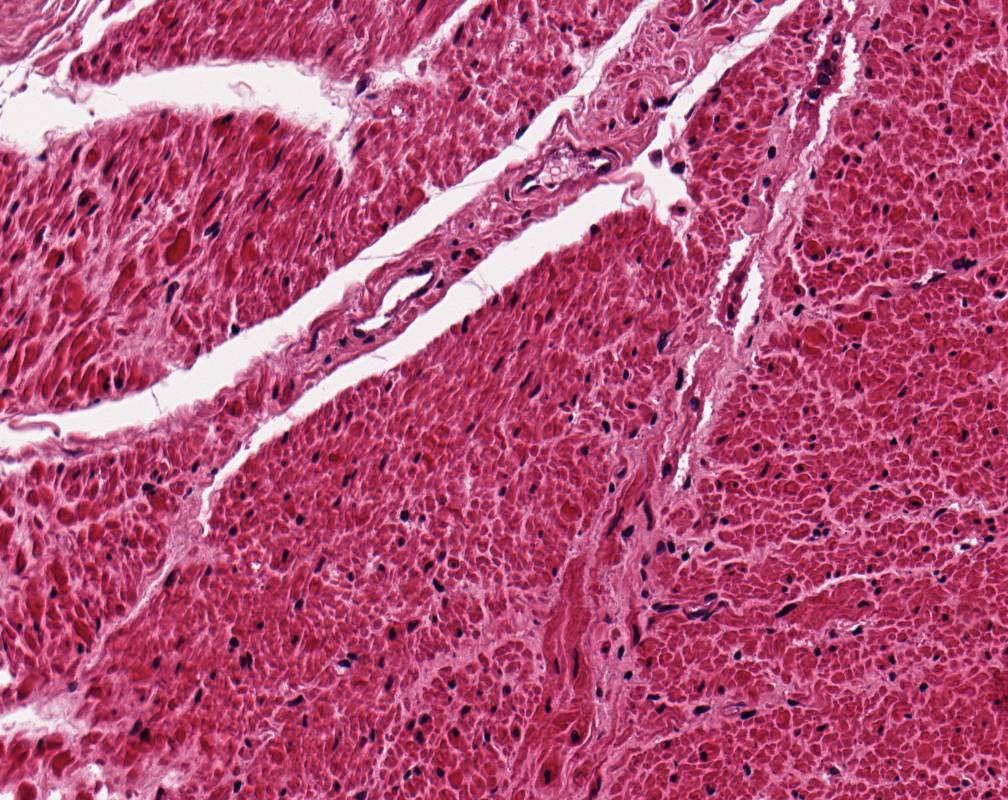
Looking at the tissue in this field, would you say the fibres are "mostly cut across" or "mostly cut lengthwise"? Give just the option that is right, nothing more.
Mostly cut across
